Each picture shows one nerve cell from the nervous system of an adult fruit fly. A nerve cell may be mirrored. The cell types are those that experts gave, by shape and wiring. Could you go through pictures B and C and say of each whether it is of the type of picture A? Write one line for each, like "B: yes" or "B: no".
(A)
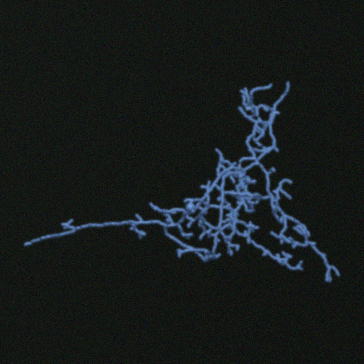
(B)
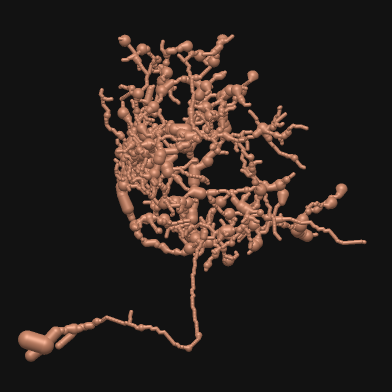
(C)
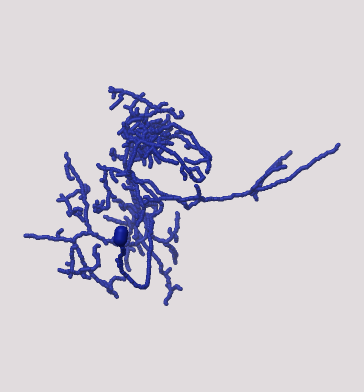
B: no
C: no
